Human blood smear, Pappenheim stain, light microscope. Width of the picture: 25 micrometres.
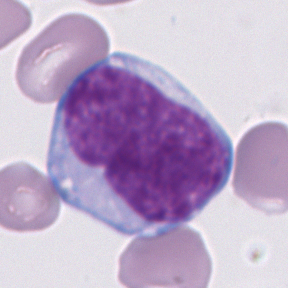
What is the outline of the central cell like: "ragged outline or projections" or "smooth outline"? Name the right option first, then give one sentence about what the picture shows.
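Smooth outline. The cell outline is smooth, with no projections from the surface.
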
